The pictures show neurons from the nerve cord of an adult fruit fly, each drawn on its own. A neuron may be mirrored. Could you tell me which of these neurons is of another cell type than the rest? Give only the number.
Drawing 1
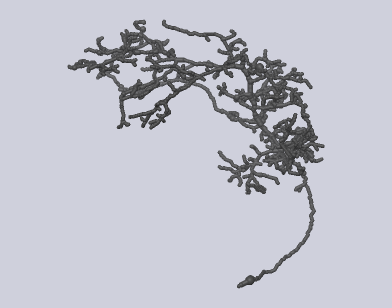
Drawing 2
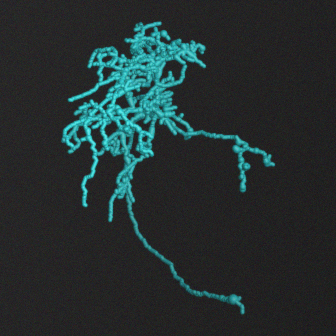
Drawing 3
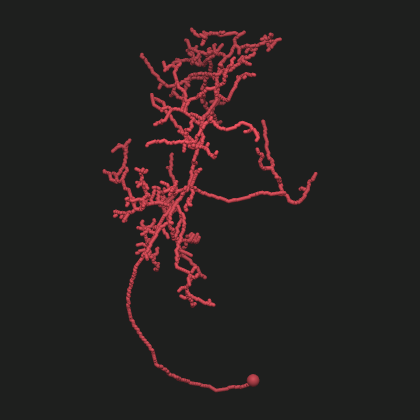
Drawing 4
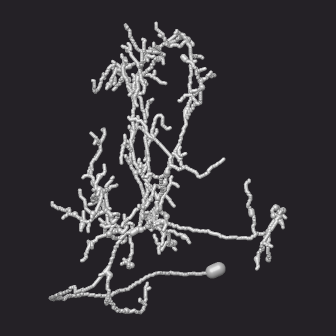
2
